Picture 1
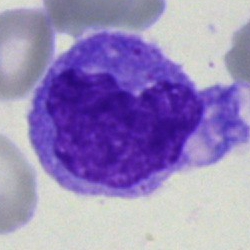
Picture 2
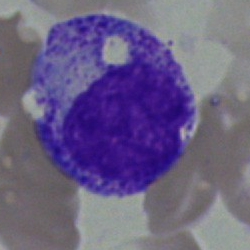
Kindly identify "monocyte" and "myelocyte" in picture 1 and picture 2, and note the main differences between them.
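Picture 1 shows a monocyte; picture 2 shows a myelocyte. Monocyte: outline roughly round, edge slightly ragged, pale cytoplasmic bulge projecting from the right side. Its nucleus has a shallow notch in the upper border. Neighbouring red cells out of focus, grey. Myelocyte: nuclear chromatin deep purple and dense; no nucleolus visible. Cytoplasm mostly on the upper left, pale blue-grey background. One clear, round, unstained hole in the cytoplasm at the top, beside the nucleus.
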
